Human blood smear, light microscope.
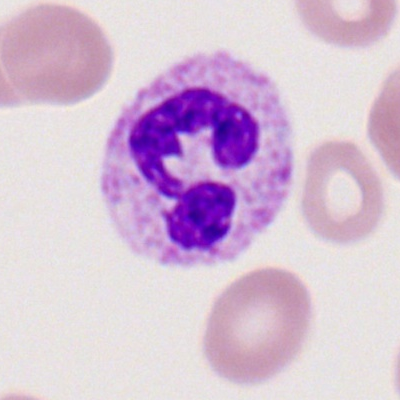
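Segmented neutrophil, the cell in the middle. First, the nucleus: lobes joined by narrow constrictions, with dark purple, coarsely clumped chromatin. Next, the cytoplasm: plentiful, pale pinkish-lilac, and filled with fine pinkish-violet granules.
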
